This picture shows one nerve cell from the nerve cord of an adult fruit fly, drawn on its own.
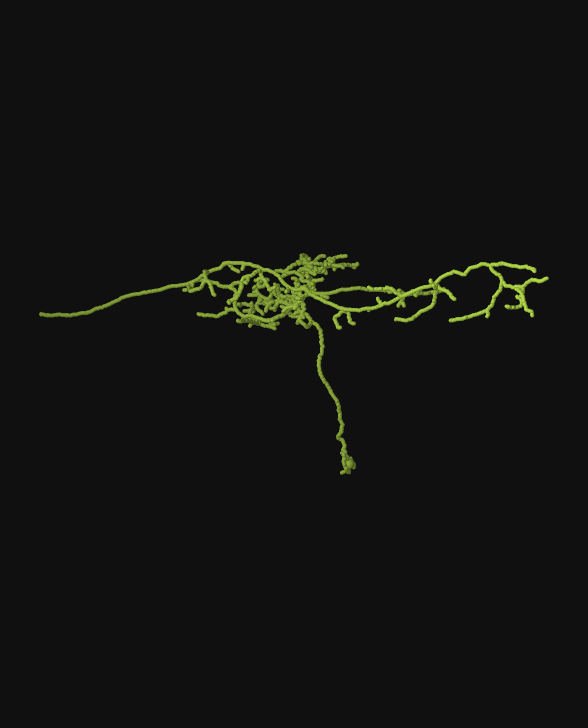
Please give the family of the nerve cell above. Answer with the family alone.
hemilineage 06B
